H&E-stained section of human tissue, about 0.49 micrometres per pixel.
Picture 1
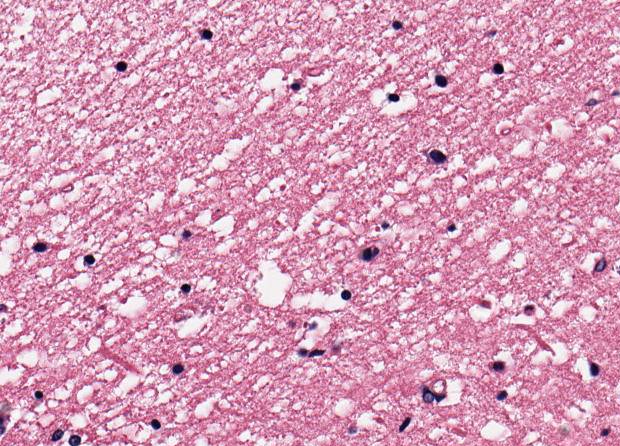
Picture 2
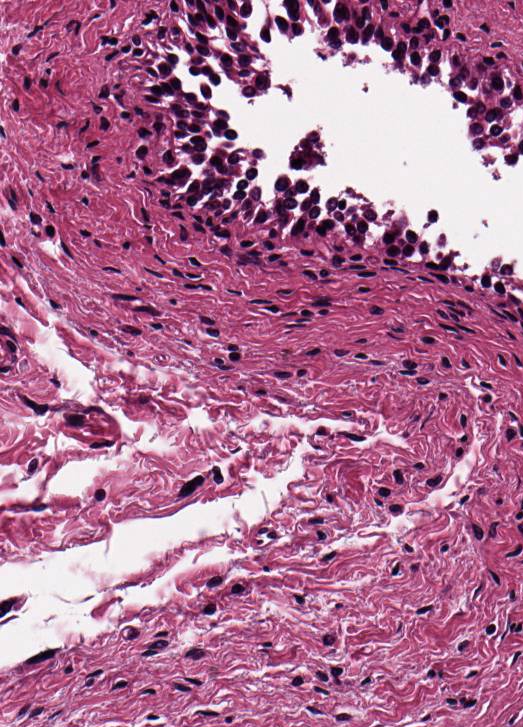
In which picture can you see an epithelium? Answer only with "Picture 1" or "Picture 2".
Picture 2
